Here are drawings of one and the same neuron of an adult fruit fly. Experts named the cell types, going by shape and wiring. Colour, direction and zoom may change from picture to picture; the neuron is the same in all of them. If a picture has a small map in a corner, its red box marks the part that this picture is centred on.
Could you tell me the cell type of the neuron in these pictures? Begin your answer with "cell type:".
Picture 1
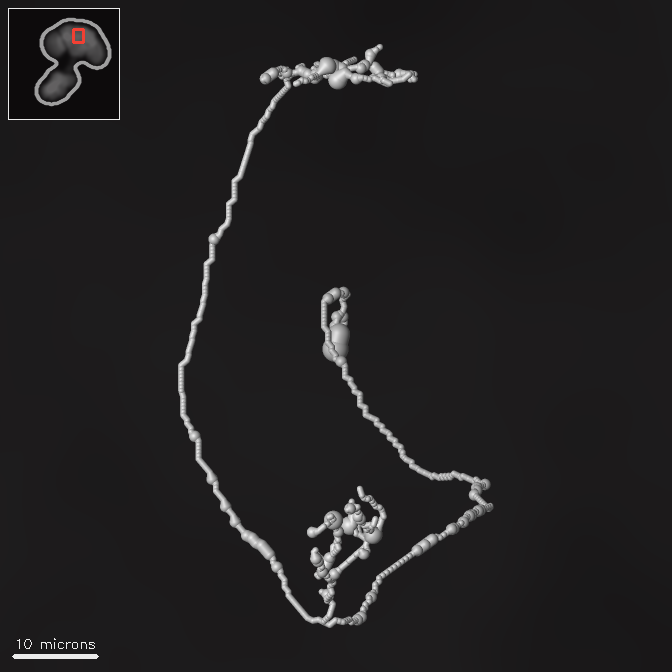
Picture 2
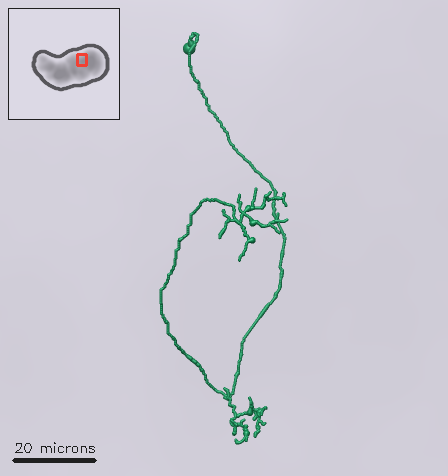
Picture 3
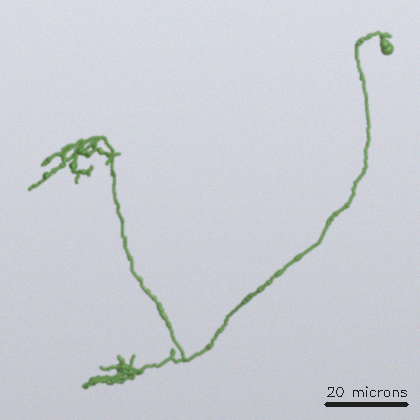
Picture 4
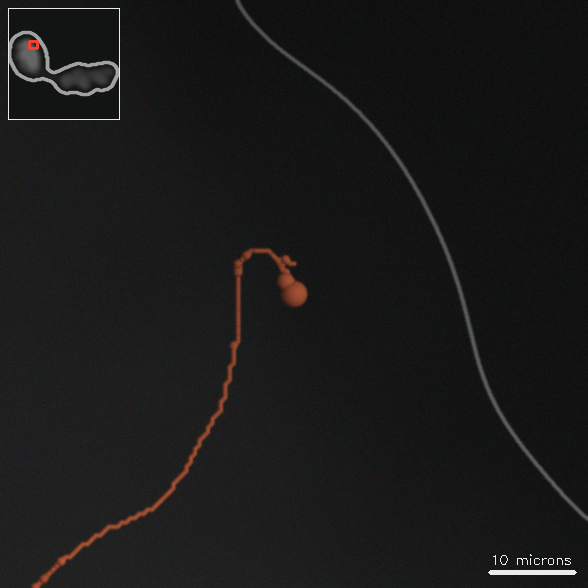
cell type: vDeltaA_a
